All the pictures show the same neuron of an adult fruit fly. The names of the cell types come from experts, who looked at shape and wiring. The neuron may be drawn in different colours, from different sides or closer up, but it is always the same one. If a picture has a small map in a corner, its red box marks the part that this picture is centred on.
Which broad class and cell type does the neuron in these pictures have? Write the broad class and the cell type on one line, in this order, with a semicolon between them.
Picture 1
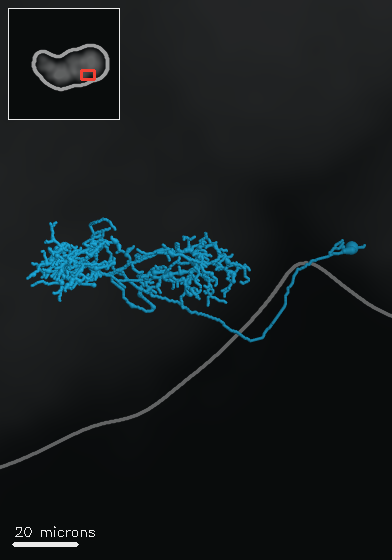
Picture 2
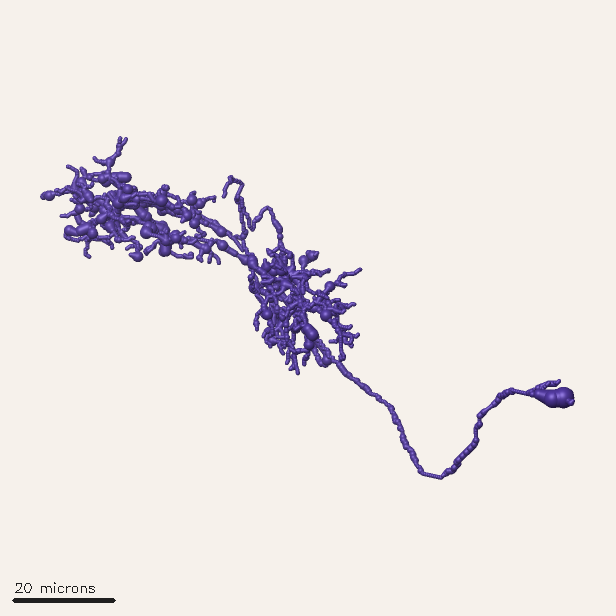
central-brain intrinsic neuron; GNG482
